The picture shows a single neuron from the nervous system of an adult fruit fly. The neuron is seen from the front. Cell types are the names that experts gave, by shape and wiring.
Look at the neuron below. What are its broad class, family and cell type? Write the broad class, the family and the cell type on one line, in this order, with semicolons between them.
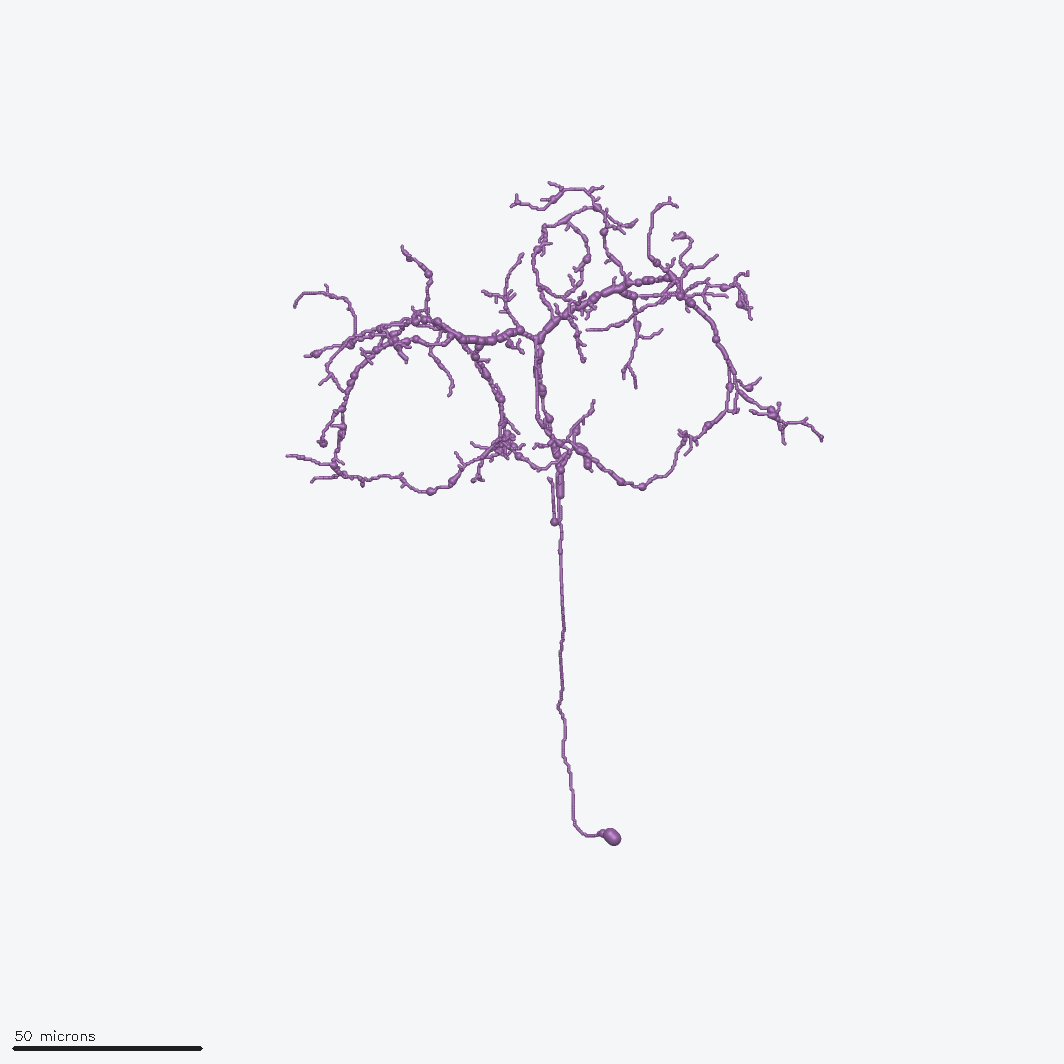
nerve-cord intrinsic neuron; hemilineage 00A; IN00A056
